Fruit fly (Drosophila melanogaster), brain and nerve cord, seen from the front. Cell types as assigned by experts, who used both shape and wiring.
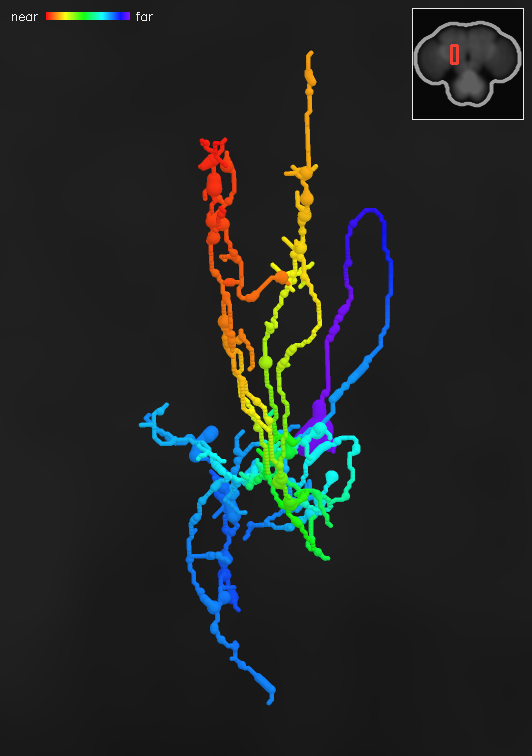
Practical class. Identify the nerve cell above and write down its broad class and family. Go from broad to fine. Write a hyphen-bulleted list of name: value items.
- broad class: central-brain intrinsic neuron
- family: hemilineage DM5_ventral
